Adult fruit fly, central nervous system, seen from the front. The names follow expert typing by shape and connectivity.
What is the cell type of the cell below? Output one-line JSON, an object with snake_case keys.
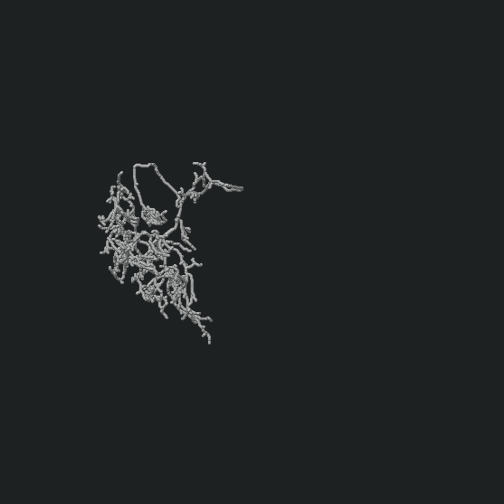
{"cell_type": "IN03A031"}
